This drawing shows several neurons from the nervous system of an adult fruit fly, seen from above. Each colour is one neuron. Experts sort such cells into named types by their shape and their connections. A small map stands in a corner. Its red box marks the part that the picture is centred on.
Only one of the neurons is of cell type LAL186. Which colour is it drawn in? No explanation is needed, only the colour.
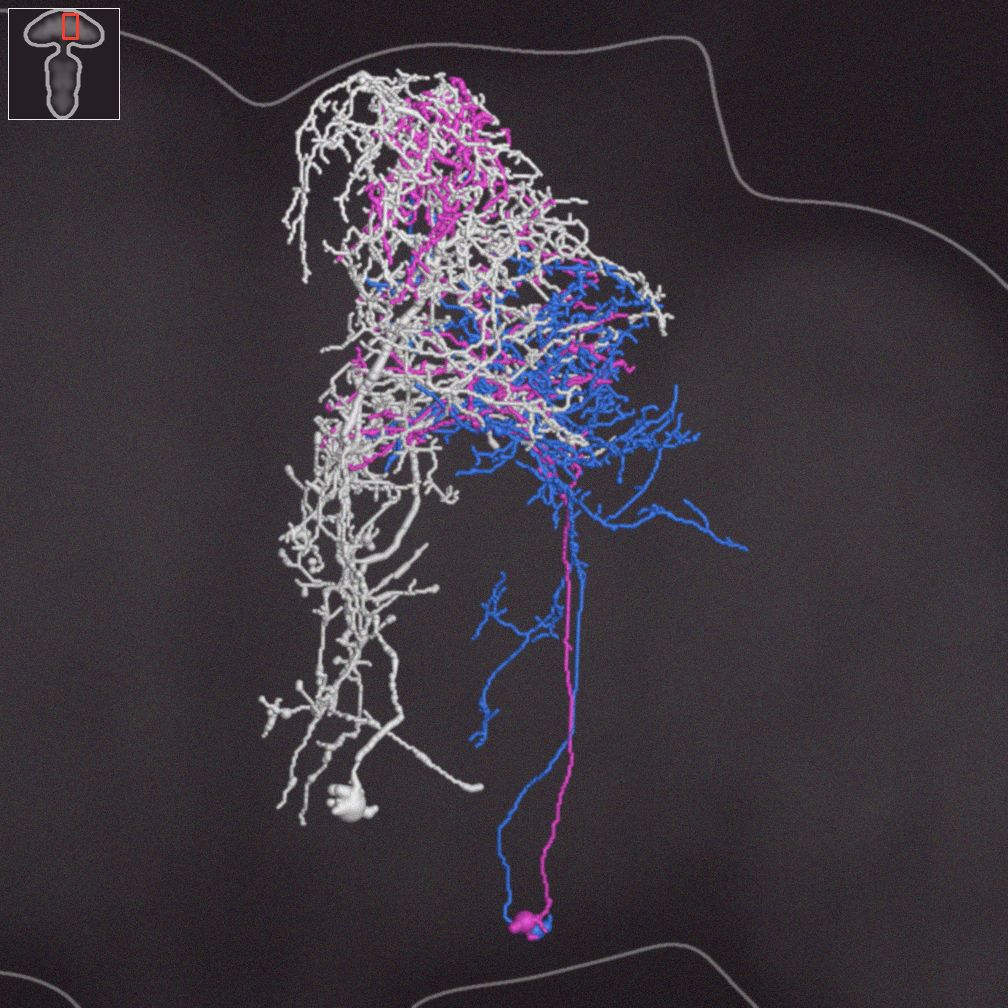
blue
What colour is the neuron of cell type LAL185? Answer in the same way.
magenta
